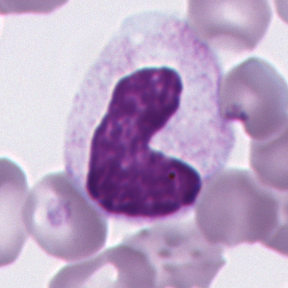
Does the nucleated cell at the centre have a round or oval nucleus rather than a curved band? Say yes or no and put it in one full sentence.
No, this cell has a nucleus bent into a band, without separate lobes.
